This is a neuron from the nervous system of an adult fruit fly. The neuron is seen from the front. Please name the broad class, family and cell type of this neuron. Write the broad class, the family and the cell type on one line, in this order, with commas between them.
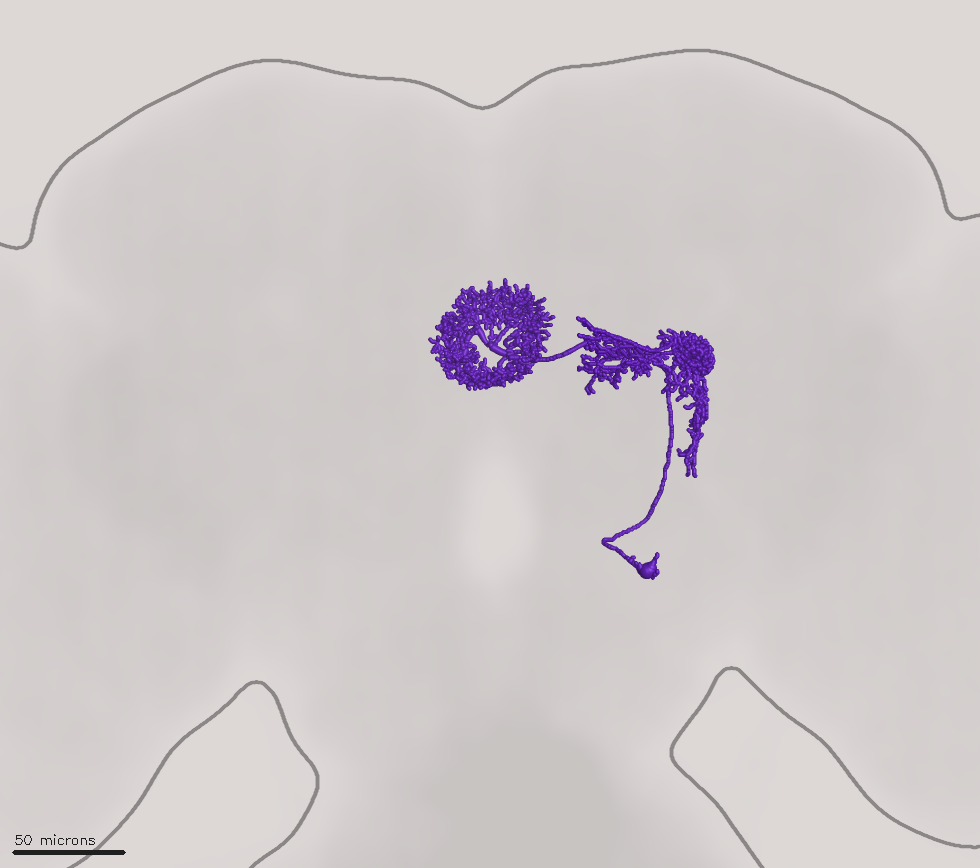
central-brain intrinsic neuron, hemilineage LALv1_dorsal, ExR4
